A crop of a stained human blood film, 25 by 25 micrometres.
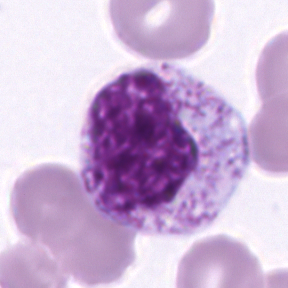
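Metamyelocyte: its nucleus, I see, is a single unlobed mass lying off-centre toward the left. The chromatin looks coarse and clumped, dark purple with paler gaps between the clumps, and the cytoplasm makes a broad rim mainly on the right of the nucleus.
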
